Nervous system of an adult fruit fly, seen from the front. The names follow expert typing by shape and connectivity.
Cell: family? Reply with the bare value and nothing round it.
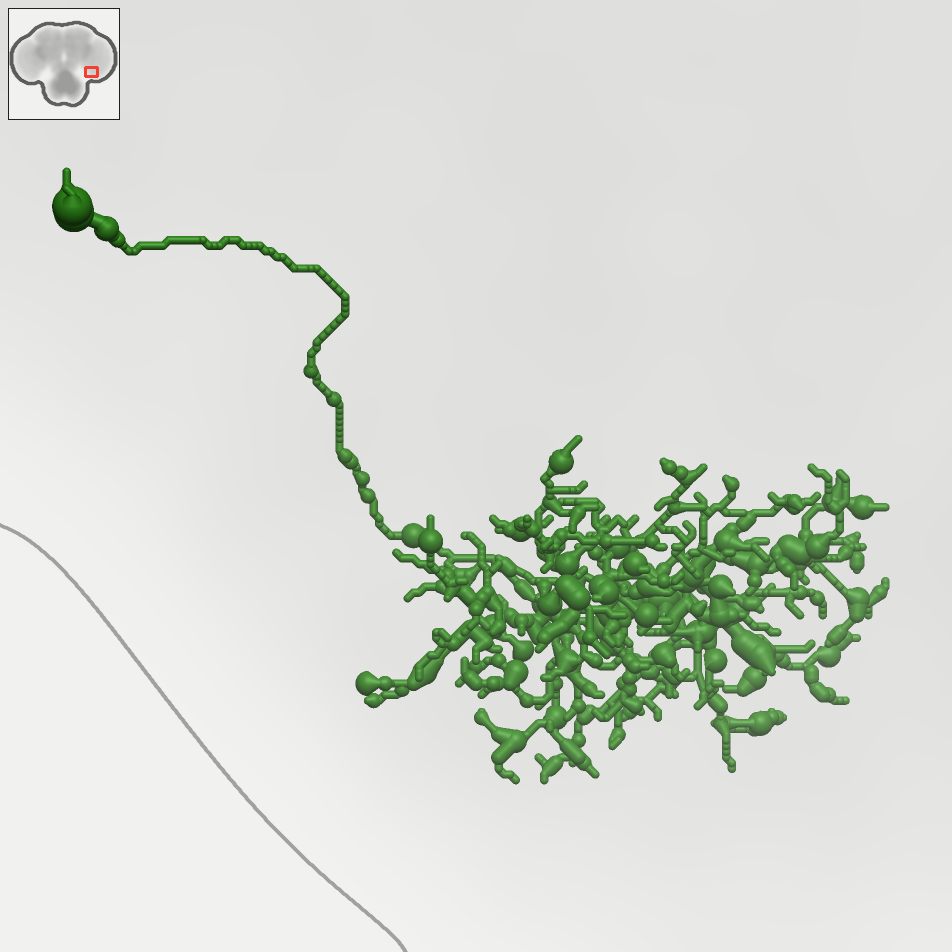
Pm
